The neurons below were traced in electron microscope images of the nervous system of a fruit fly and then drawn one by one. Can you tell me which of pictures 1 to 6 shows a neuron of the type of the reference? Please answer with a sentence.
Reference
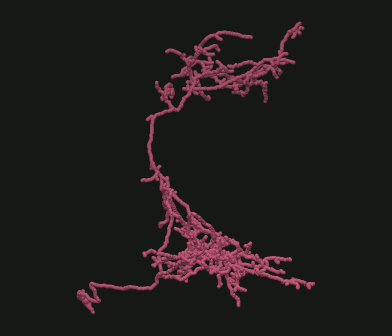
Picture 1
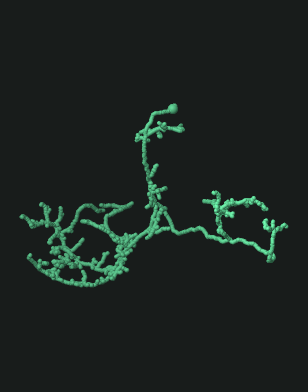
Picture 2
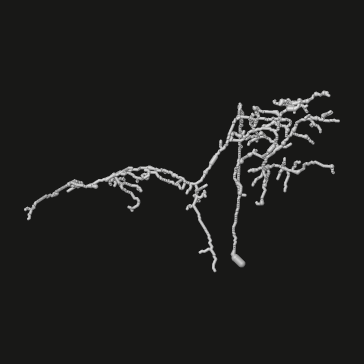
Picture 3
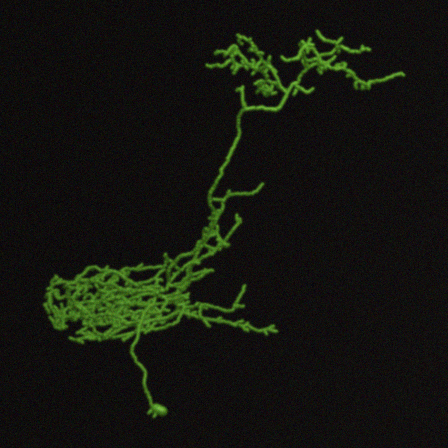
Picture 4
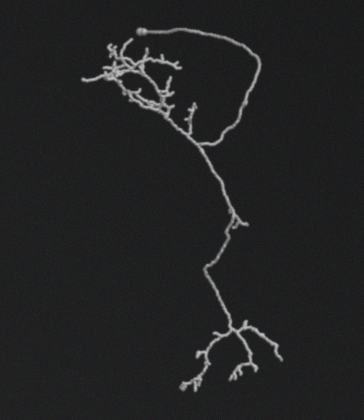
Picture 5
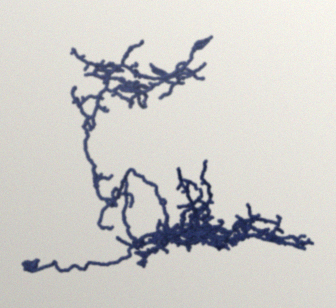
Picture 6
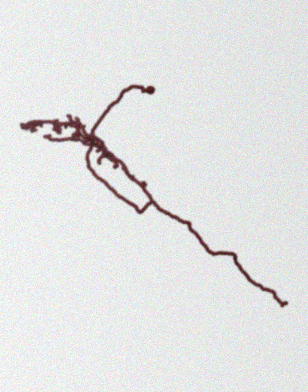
Picture 5 is of the same cell type.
